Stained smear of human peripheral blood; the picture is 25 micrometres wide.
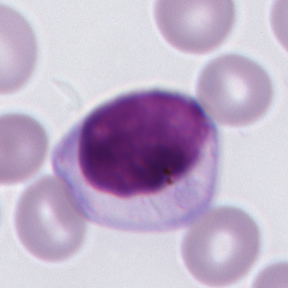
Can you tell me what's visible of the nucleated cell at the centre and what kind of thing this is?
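You'll see the nucleus sitting toward the top of the cell, oval, about 12 by 9 micrometres and filling about 60% of the cell's area. The whole cell is about 15 by 13 micrometres, and its outline is irregular, with fairly straight stretches and blunt corners instead of a smooth circle. The chromatin is dense and dark purple, though faint lighter patches make it look slightly mottled. Most of the cytoplasm lies as a broad crescent below and to the left of the nucleus; it is pale lilac-blue and largely clear. So that's a large granular lymphocyte.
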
